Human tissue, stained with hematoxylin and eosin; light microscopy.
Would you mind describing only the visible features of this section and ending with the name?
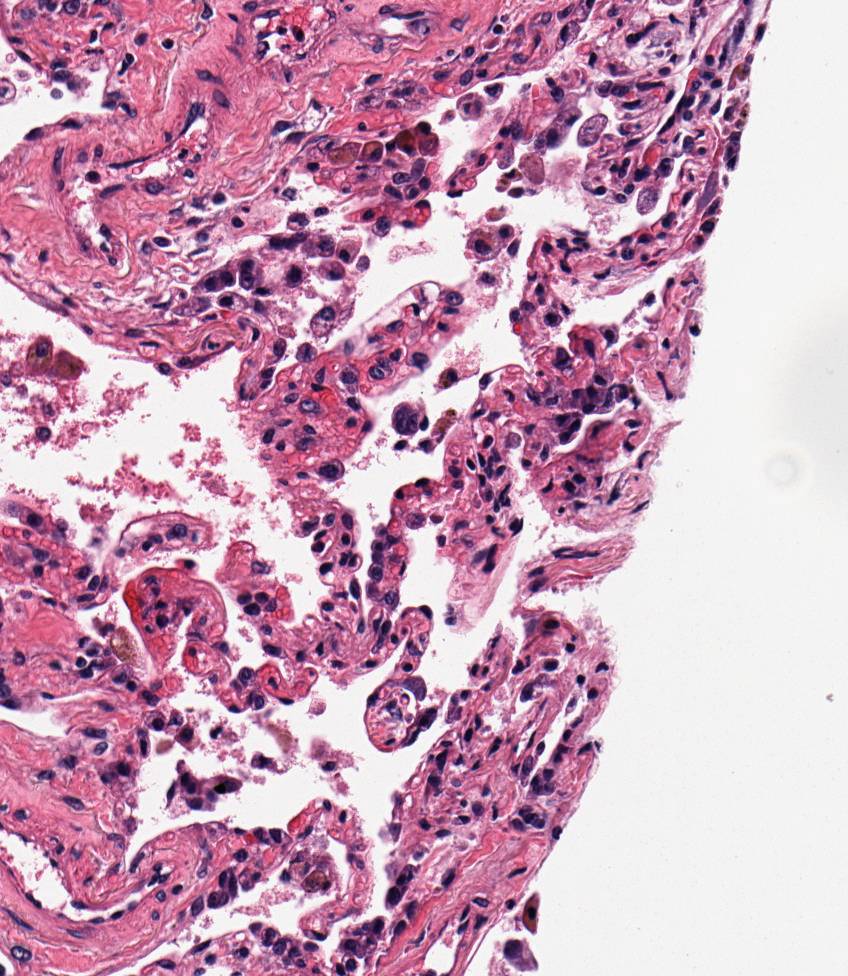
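Branching tissue septa outline irregular open spaces across the left two-thirds of the field. Upper left and lower left: septa thickened by dense, wavy, pink collagen bands. Many septa lined by plump cuboidal cells with dark round nuclei, not flat cells. No fat cells anywhere in the field. Lung.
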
